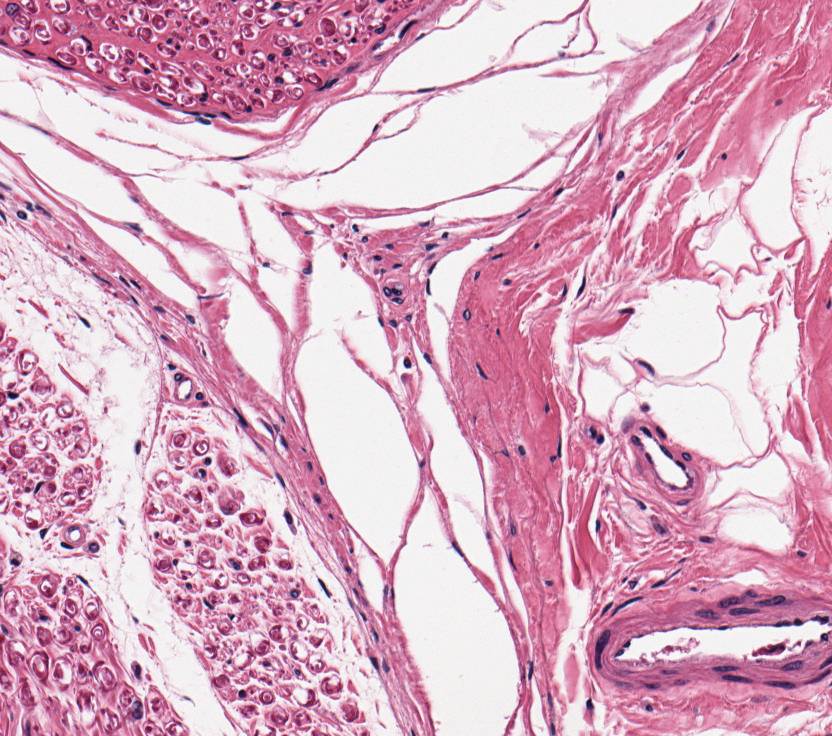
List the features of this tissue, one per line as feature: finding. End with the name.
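Nerve bundles: cut in cross-section, along the top-left edge and down the left side
Fibres: closely packed round profiles, many with a central pink dot in a pale ring
Centre: loose connective tissue, thin pink strands, wide empty spaces
Right side: dense pink collagen bundles running top to bottom, scattered elongated dark nuclei
Name: tibial nerve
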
